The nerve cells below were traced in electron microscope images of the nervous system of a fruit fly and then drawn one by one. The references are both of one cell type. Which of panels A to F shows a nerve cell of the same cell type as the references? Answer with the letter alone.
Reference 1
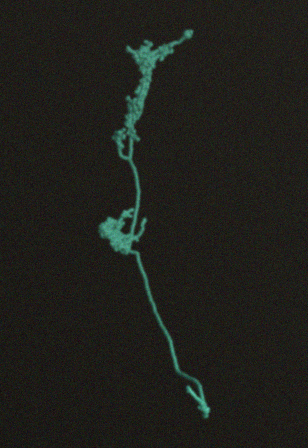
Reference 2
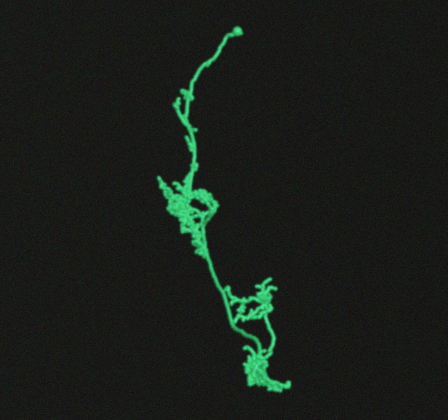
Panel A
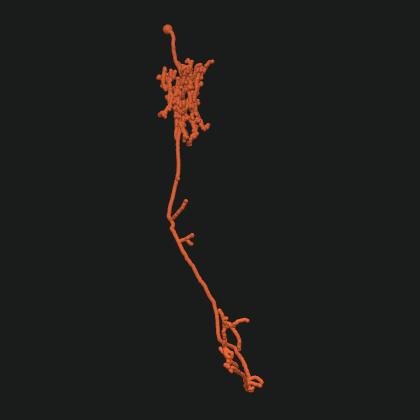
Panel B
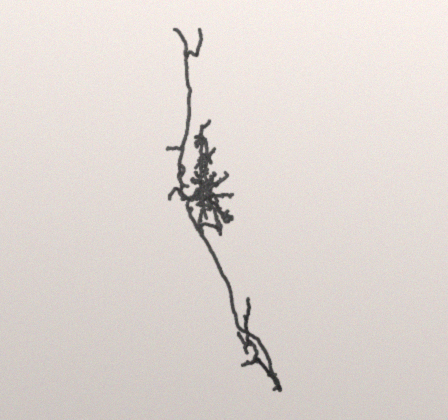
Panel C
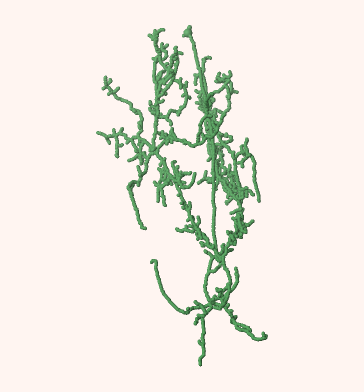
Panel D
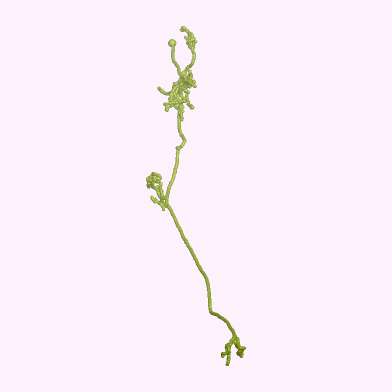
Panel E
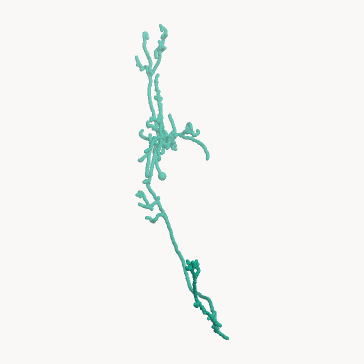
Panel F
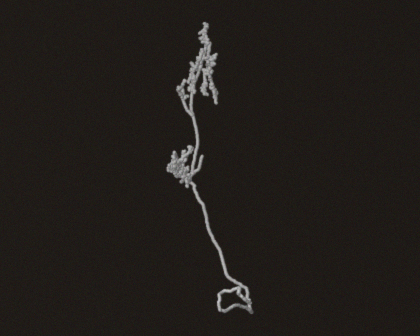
F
